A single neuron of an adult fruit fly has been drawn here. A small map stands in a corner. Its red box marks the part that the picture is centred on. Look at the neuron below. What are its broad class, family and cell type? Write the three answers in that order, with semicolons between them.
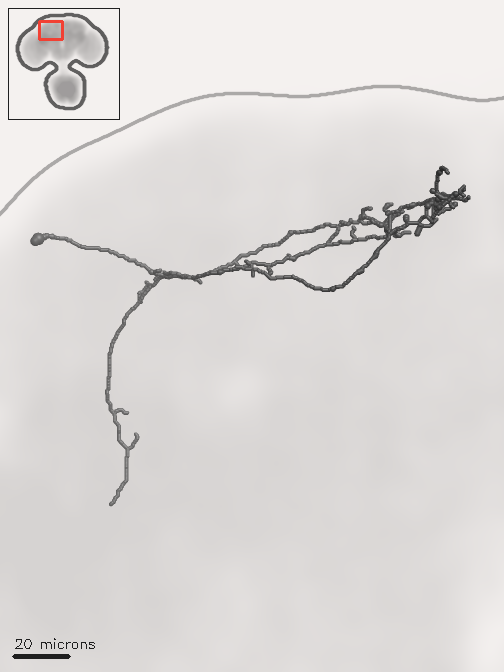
central-brain intrinsic neuron; hemilineage SLPpl1; SMP223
